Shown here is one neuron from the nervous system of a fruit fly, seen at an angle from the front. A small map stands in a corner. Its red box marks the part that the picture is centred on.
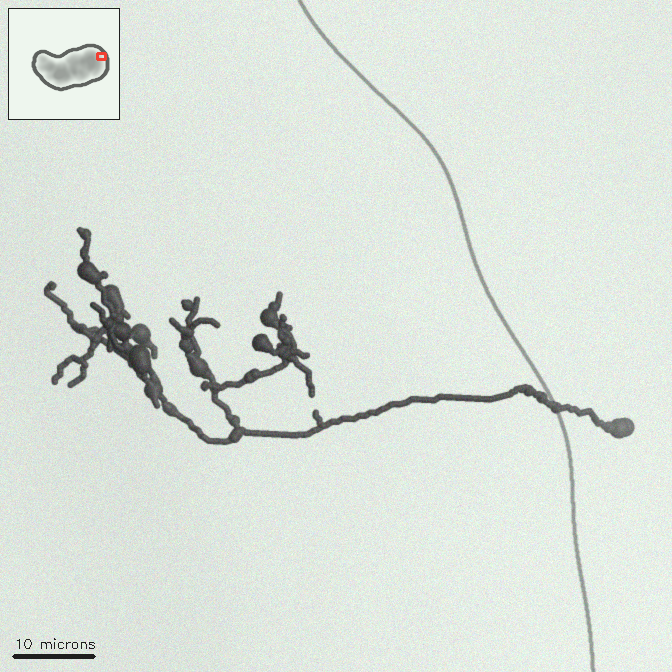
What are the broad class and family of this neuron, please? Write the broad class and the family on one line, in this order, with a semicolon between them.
optic-lobe intrinsic neuron; Mi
